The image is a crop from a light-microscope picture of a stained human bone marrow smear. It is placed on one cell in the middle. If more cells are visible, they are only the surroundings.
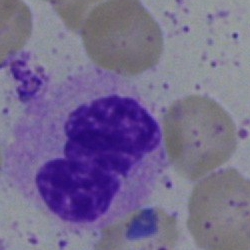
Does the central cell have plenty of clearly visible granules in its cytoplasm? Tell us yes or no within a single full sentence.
Yes, this cell has a cytoplasm with many visible granules.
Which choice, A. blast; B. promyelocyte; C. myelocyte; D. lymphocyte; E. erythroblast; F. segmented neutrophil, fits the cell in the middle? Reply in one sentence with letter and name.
The cell positioned centrally is a segmented neutrophil, as given in option F, which is correct.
